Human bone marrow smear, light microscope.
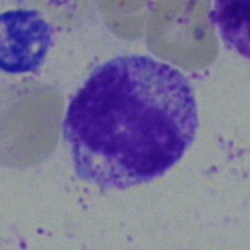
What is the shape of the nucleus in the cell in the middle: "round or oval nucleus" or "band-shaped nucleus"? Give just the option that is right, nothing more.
Round or oval nucleus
